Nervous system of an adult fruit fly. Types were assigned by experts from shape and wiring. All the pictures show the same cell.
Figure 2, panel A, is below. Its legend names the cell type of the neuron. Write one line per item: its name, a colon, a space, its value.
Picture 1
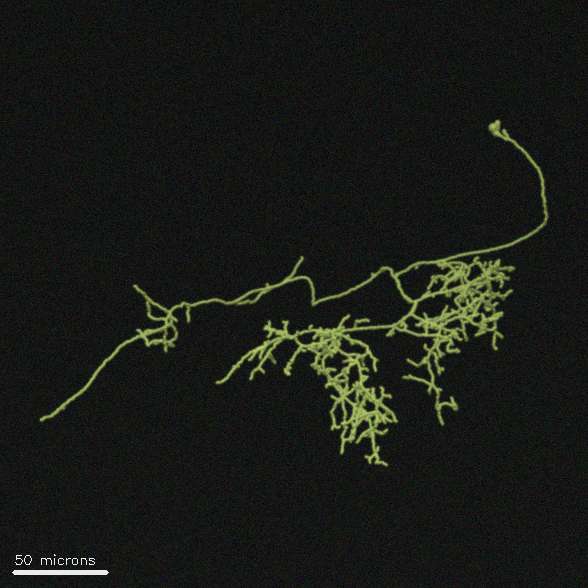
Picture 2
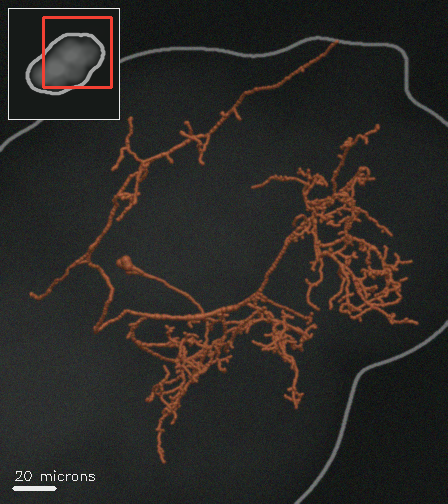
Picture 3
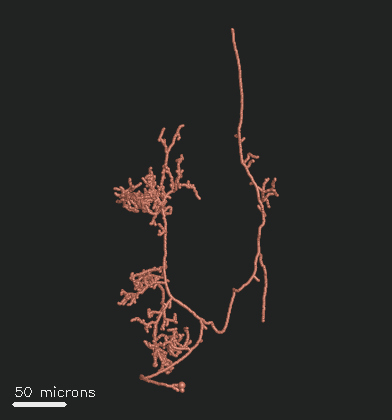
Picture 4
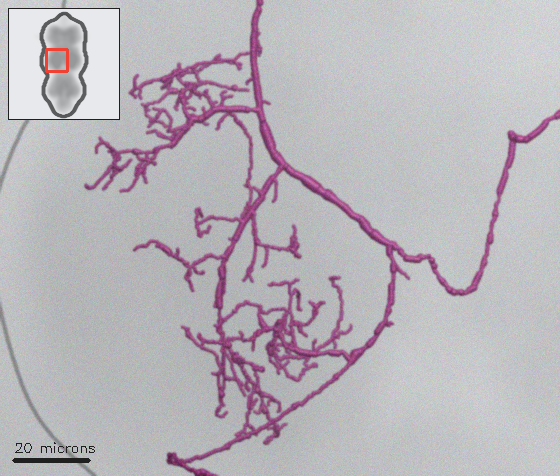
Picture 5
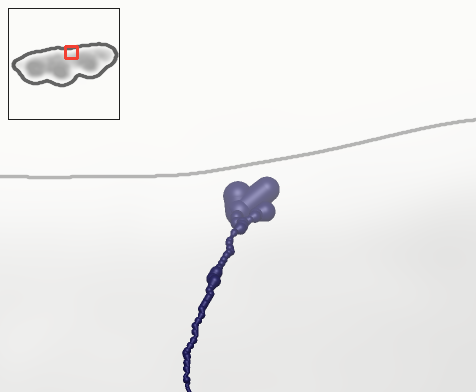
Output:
cell type: AN23B004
